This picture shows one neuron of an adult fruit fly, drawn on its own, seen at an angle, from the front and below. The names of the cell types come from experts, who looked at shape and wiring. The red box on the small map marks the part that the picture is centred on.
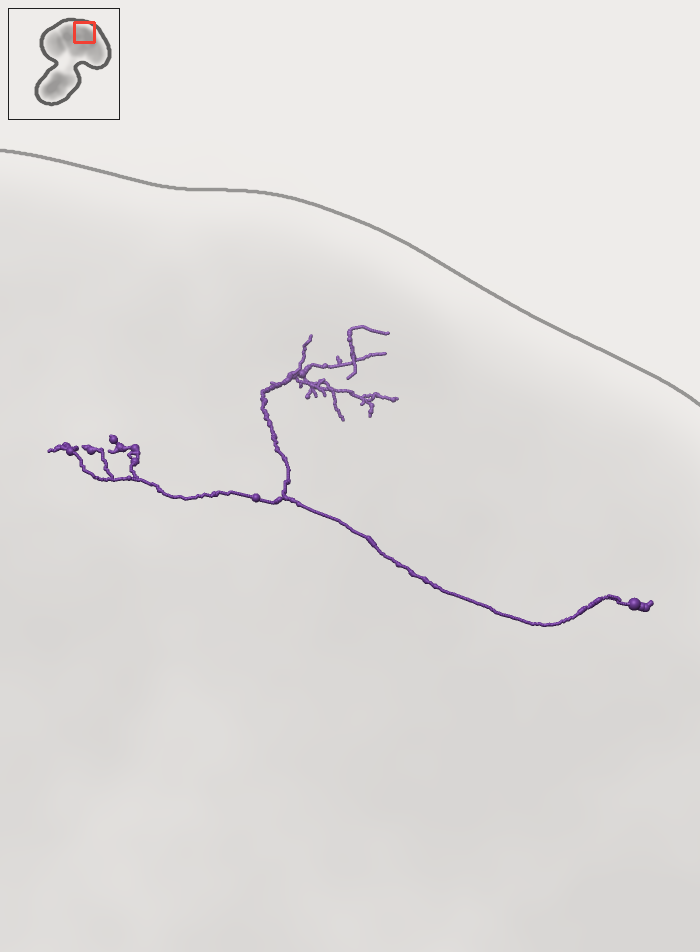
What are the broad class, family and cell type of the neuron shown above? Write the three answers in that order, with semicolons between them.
central-brain intrinsic neuron; hemilineage AOTUv4_ventral; FB9B_c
